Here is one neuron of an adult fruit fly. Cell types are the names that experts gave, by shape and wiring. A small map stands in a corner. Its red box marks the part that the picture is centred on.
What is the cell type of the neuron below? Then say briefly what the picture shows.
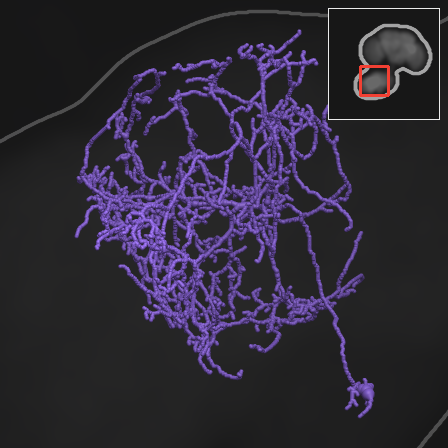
Its cell type is IN10B006. It is a nerve-cord intrinsic neuron. In this view it is taller than it is wide.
